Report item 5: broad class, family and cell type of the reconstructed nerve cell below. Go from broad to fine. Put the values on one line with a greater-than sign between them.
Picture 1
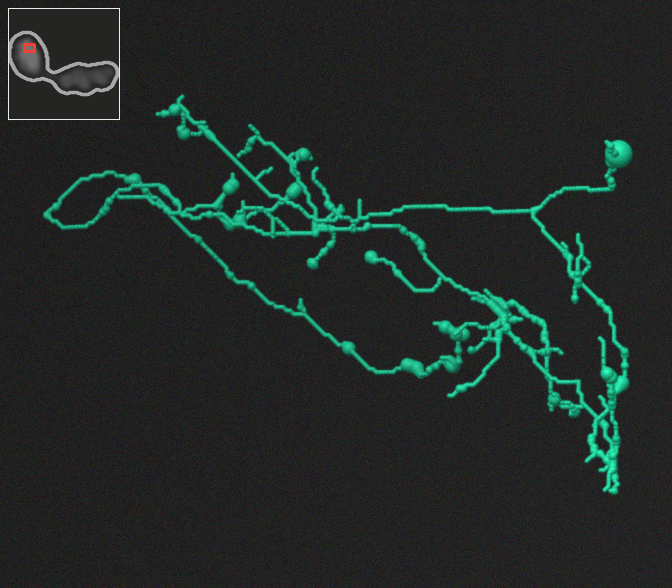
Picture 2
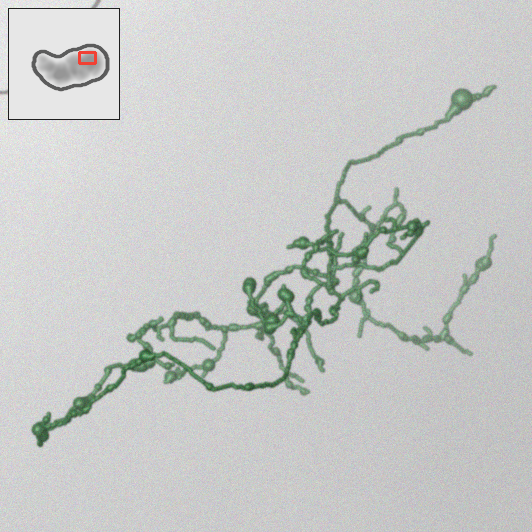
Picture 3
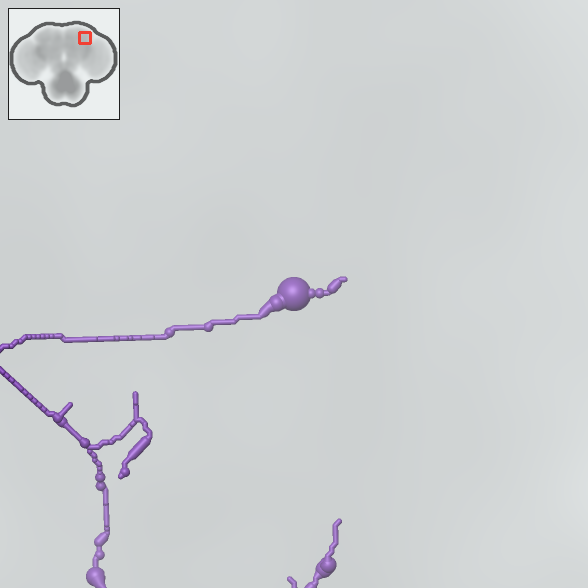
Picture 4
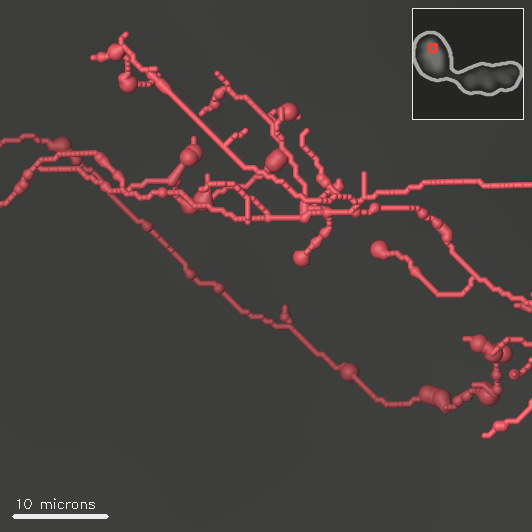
central-brain intrinsic neuron > hemilineage CLp2 > CB2931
